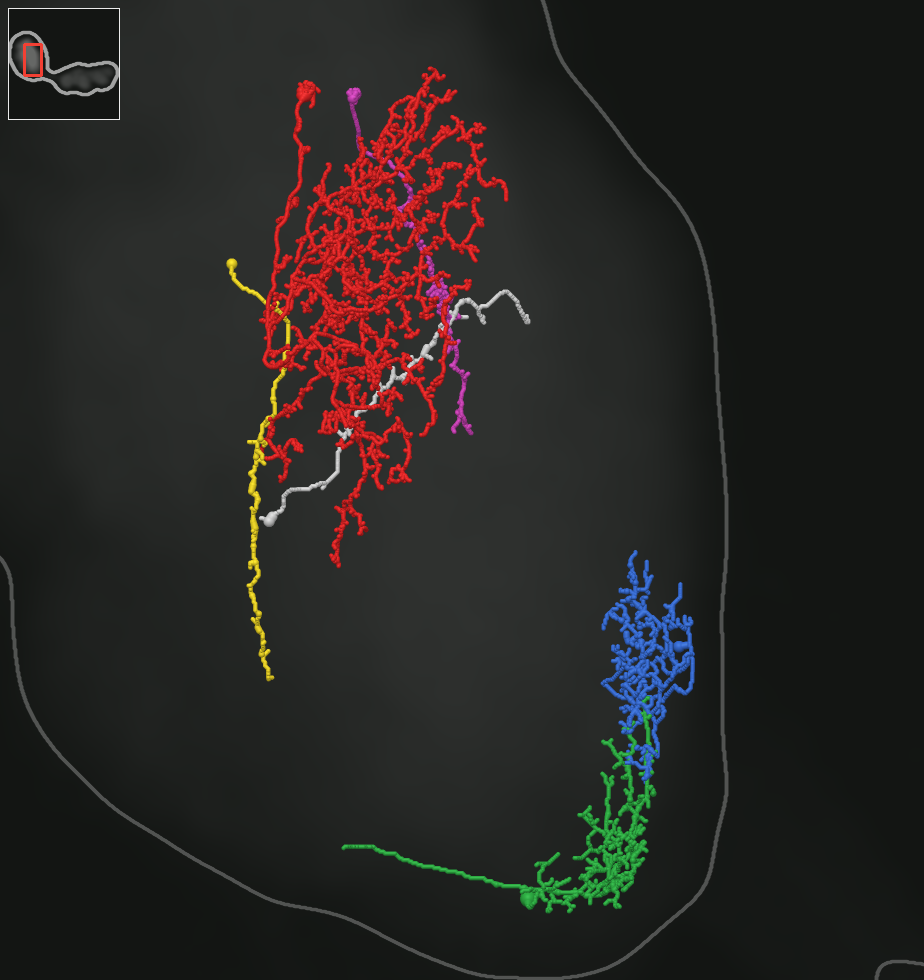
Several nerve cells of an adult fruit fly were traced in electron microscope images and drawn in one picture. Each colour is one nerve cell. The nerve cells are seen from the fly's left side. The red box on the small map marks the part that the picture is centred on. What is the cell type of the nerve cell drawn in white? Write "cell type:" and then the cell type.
cell type: Dm3b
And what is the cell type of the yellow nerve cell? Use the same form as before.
cell type: Dm3c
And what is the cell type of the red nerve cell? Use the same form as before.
cell type: Dm20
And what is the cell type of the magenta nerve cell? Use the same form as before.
cell type: Dm3a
